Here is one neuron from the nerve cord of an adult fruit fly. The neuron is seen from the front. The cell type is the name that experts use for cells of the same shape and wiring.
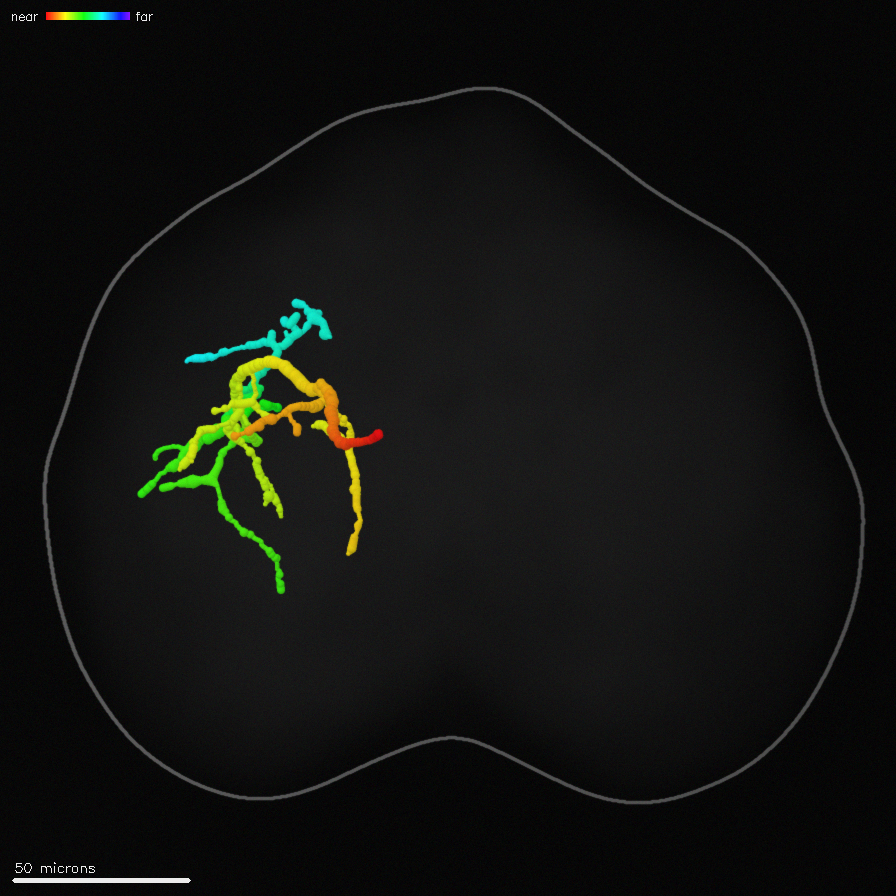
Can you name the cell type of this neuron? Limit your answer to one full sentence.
This neuron falls under the cell type DNb06.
